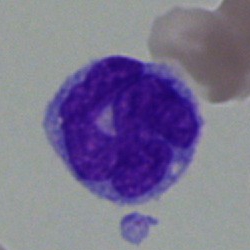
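Monocyte, central cell of a stained bone marrow smear. Roughly round, it seems, with dense, deep purple chromatin and a small pale gap between the nuclear lobes near the centre. At lower right, a small clear vacuole sits in the cytoplasm.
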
